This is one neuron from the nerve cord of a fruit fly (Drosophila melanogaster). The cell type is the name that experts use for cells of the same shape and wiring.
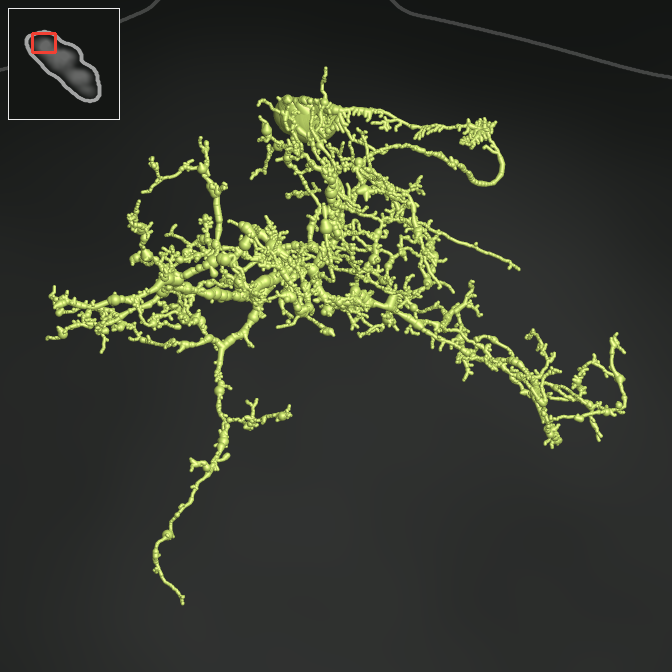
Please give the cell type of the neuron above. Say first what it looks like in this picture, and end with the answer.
The picture shows more than a hundred branch ends. In this view it is about as wide as it is tall. It is a nerve-cord intrinsic neuron. The cell type is IN13B018.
